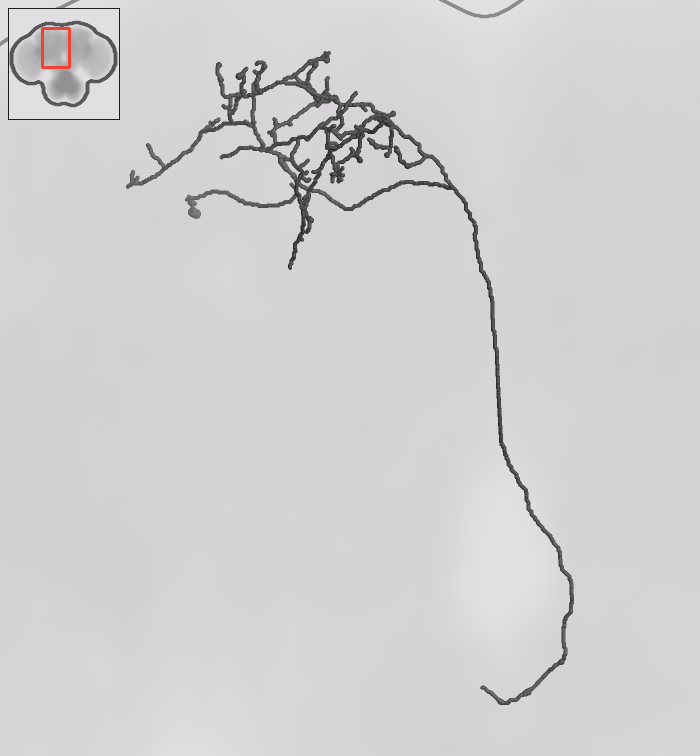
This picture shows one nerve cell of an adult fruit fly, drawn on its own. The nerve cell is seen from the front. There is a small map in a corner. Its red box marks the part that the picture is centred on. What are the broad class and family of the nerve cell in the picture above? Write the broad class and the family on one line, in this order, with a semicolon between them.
central-brain intrinsic neuron; hemilineage SMPpv2_dorsal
